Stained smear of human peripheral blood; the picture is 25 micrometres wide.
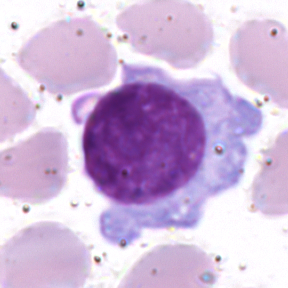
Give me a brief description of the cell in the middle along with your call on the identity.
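In outline the cell is irregular, with several blunt bulges along its right and lower edges. Its nucleus, round in outline and about 11 micrometres across, sits off-centre toward the left side, and the chromatin is dark purple and densely mottled throughout. The pale greyish-blue cytoplasm lies mostly to the right of and below the nucleus. It is a plasma cell.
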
